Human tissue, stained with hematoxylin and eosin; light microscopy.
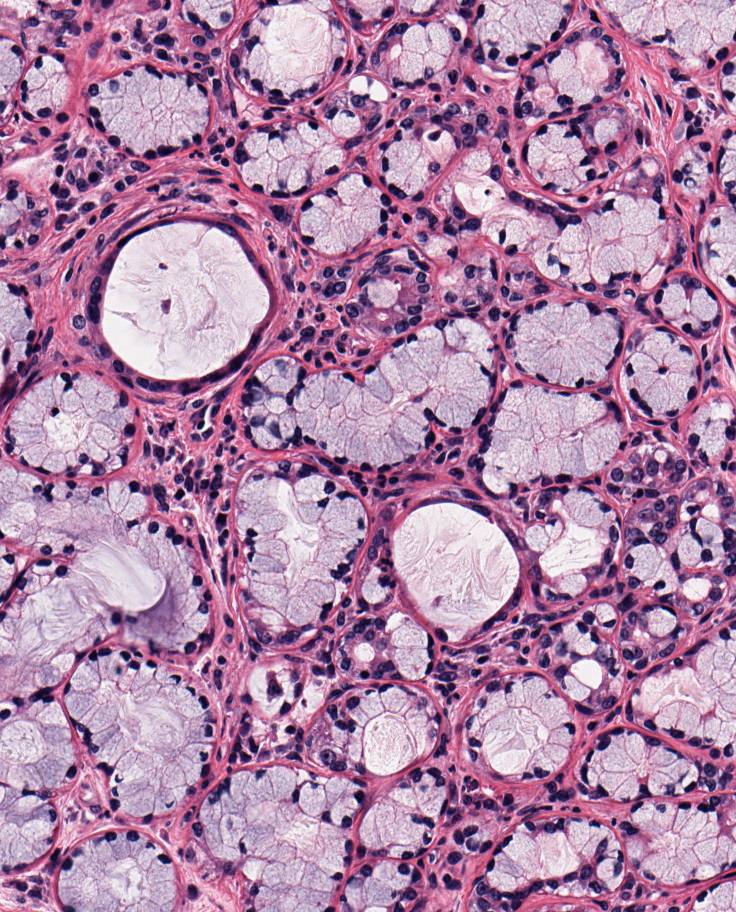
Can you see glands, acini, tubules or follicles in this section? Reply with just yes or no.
Yes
